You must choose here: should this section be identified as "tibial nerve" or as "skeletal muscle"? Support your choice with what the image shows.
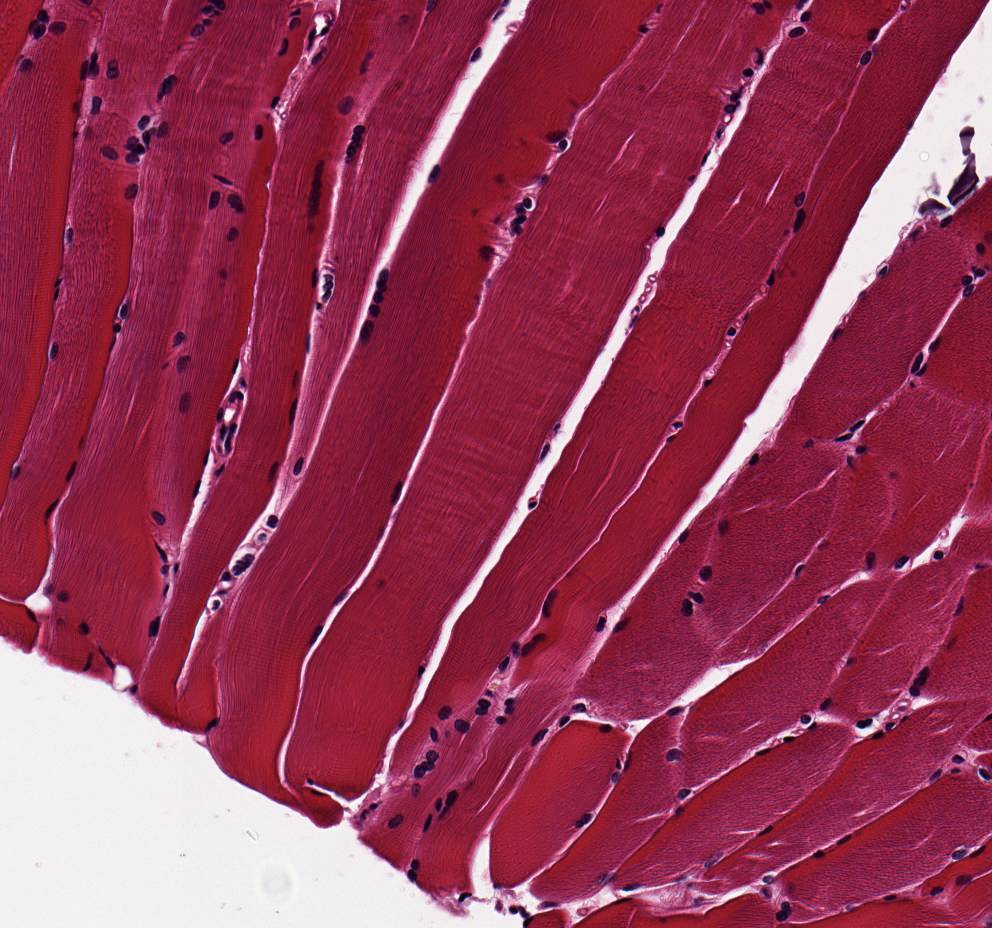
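Skeletal muscle.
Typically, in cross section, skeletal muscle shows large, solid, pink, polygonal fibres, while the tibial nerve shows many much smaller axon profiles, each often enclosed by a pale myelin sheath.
Lower right: fibres cut more obliquely, giving shorter, angular profiles. Fine cross-striations run transversely across many fibres. Fibre nuclei are small and dark, at the fibre edges rather than in the centres. Between fibres are only thin connective tissue strands with scattered small nuclei, and there are no fat cells.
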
